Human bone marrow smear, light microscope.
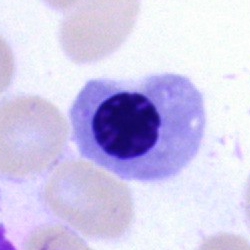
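Erythroblast, stained human bone marrow smear. The nucleus holds dense, dark purple chromatin in coarse clumps, with no nucleoli visible. The cytoplasm shows no granules, but a few small clear vacuoles lie in its right part.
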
